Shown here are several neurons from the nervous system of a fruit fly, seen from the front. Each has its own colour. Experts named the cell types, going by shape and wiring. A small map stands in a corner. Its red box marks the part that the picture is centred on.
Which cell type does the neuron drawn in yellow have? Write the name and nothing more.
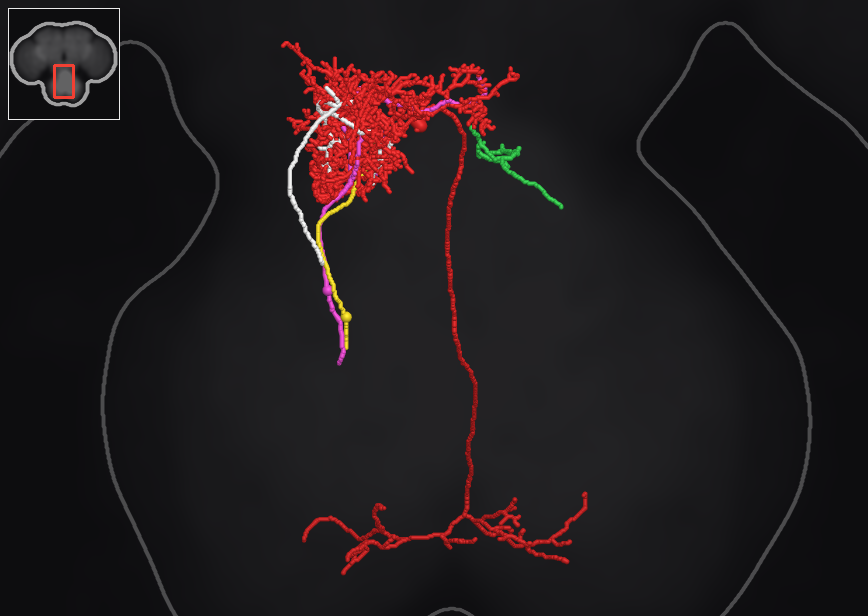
BM_InOm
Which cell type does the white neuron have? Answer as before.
BM_MaPa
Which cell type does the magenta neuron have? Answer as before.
BM_Vib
